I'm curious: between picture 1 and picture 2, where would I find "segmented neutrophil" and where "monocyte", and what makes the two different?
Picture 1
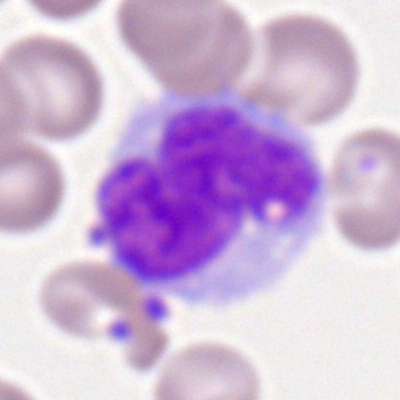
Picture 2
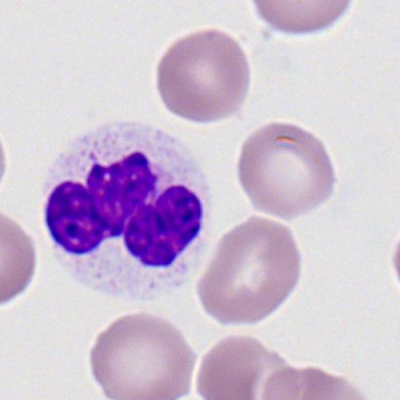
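Picture 1 shows a monocyte, and picture 2 a segmented neutrophil. The monocyte's nucleus is large, folded and irregular, with deep indentations giving it a lobed look and one small pale spot at its lower right edge.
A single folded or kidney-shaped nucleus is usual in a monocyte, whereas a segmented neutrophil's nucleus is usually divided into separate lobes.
No distinct coloured granules are seen in its cytoplasm, and small purple platelets lie outside its lower left edge. The segmented neutrophil has a round, smooth outline and dense, clumped, dark purple chromatin with no visible nucleoli. Plenty of pale pinkish-lilac cytoplasm surrounds its nucleus, holding fine, faint pinkish granules but no vacuoles.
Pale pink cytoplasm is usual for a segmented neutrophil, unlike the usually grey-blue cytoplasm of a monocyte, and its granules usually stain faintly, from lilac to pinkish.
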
